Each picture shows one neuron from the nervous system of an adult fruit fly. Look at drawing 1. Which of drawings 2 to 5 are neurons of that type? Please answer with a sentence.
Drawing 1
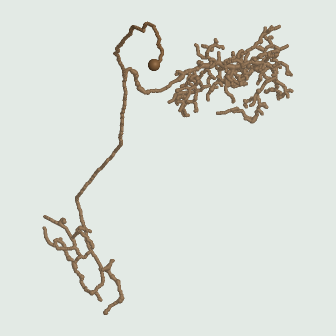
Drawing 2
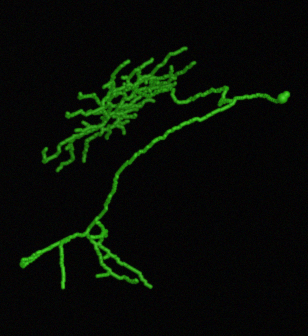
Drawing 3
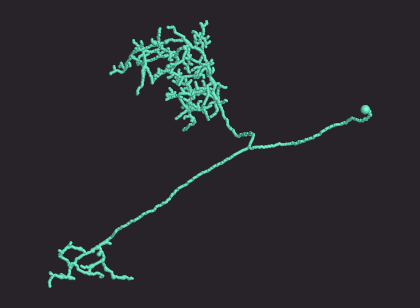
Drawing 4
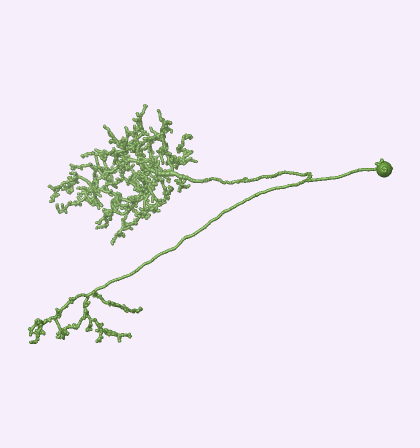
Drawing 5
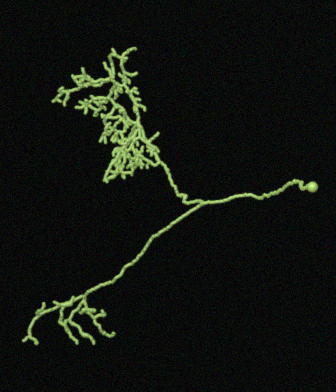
Drawing 3, drawing 4 and drawing 5 are of the same cell type.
